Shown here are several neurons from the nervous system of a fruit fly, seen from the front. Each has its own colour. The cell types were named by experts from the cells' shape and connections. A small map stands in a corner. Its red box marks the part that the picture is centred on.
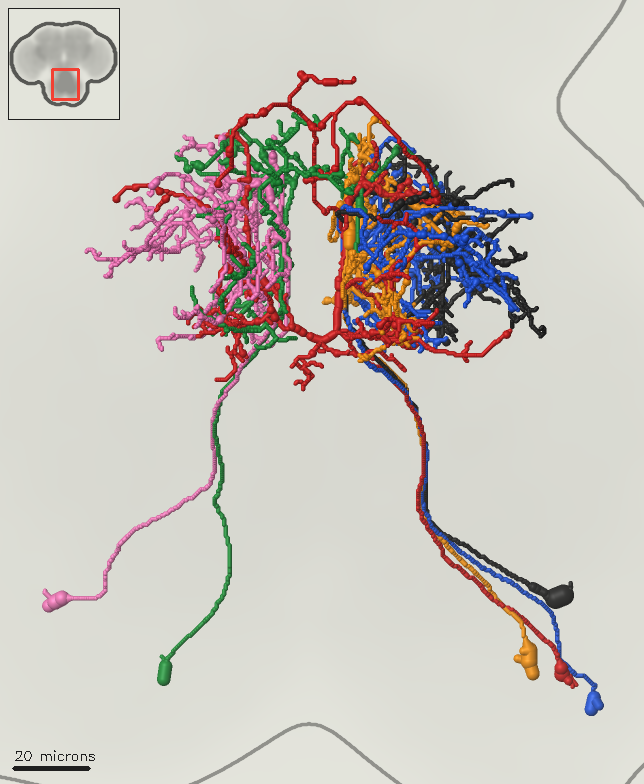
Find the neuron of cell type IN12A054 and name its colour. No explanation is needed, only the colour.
orange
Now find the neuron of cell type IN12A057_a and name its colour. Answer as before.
red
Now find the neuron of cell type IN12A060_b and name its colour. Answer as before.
pink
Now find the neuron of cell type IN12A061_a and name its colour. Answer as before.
black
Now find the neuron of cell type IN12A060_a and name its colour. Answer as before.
blue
